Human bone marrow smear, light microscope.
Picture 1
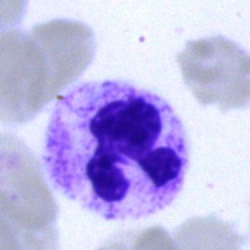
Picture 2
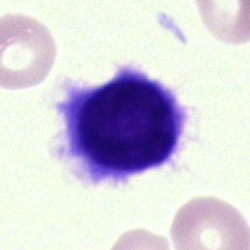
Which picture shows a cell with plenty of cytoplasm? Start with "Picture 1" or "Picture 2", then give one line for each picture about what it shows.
Picture 1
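Picture 1: The cytoplasm is pale lilac and forms a wide rim around the nucleus.
Picture 2: The cytoplasm is a scant, pale violet rim around the nucleus.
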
